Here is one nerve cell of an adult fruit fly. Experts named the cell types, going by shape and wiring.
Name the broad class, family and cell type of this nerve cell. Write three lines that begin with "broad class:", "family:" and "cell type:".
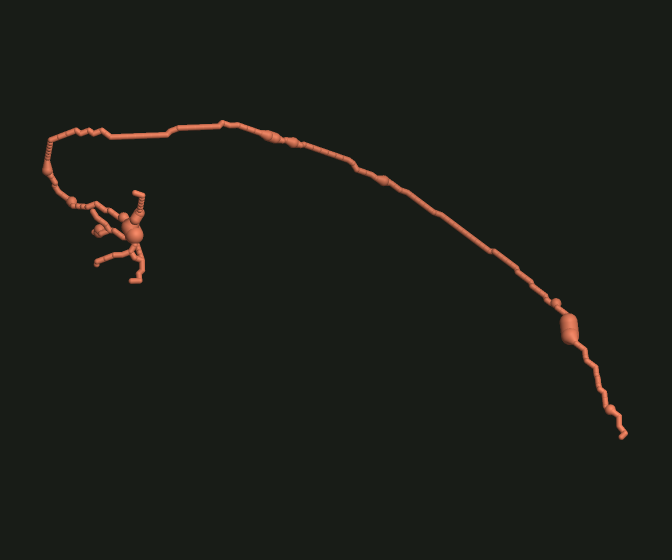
broad class: sensory neuron entering the brain
family: class mechanosensory
cell type: BM_InOm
